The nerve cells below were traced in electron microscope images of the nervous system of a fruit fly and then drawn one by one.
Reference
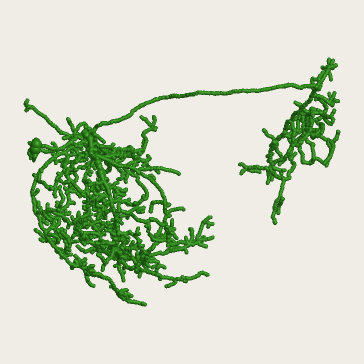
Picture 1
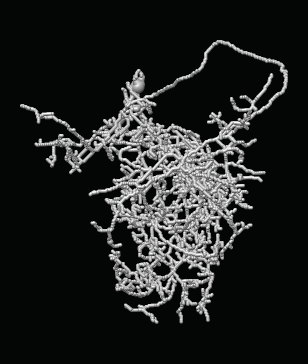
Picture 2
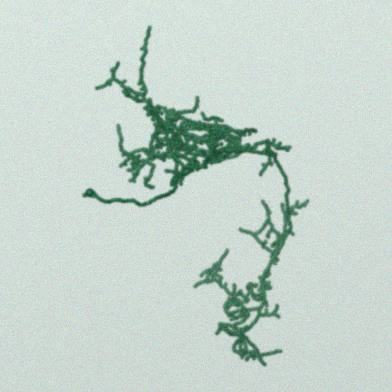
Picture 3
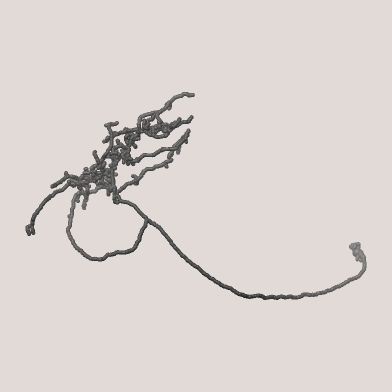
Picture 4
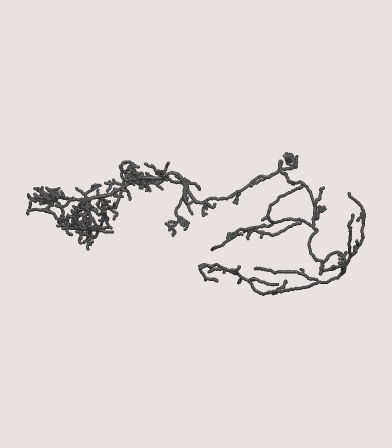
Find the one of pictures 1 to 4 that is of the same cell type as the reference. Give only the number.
1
